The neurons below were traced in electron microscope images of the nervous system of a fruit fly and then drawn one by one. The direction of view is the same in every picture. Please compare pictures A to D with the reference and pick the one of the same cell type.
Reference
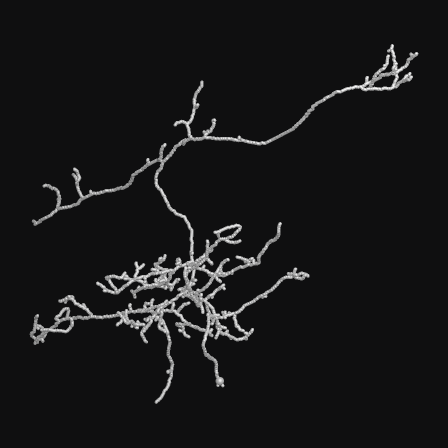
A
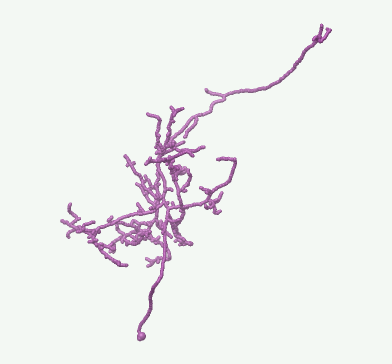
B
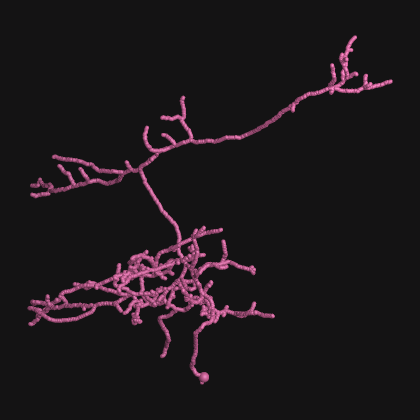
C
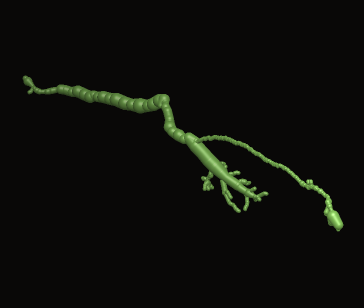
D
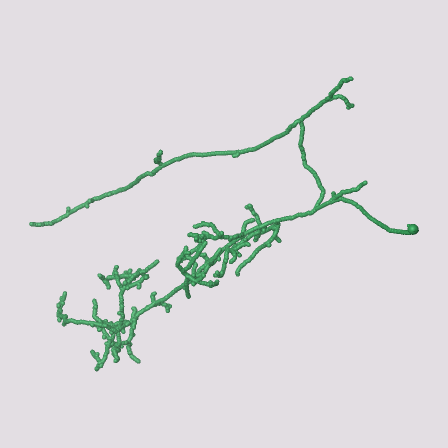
B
